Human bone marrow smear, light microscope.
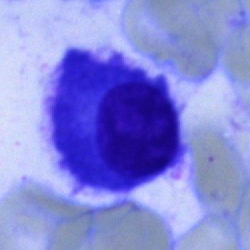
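Plasma cell, the central cell in a stained bone marrow smear. First, the nucleus lies off-centre, toward the right side. Second, it stains a dense dark purple, darker than the cytoplasm. Third, the cytoplasm is deep blue. Fourth, that cytoplasm forms a wide band left of the nucleus.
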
